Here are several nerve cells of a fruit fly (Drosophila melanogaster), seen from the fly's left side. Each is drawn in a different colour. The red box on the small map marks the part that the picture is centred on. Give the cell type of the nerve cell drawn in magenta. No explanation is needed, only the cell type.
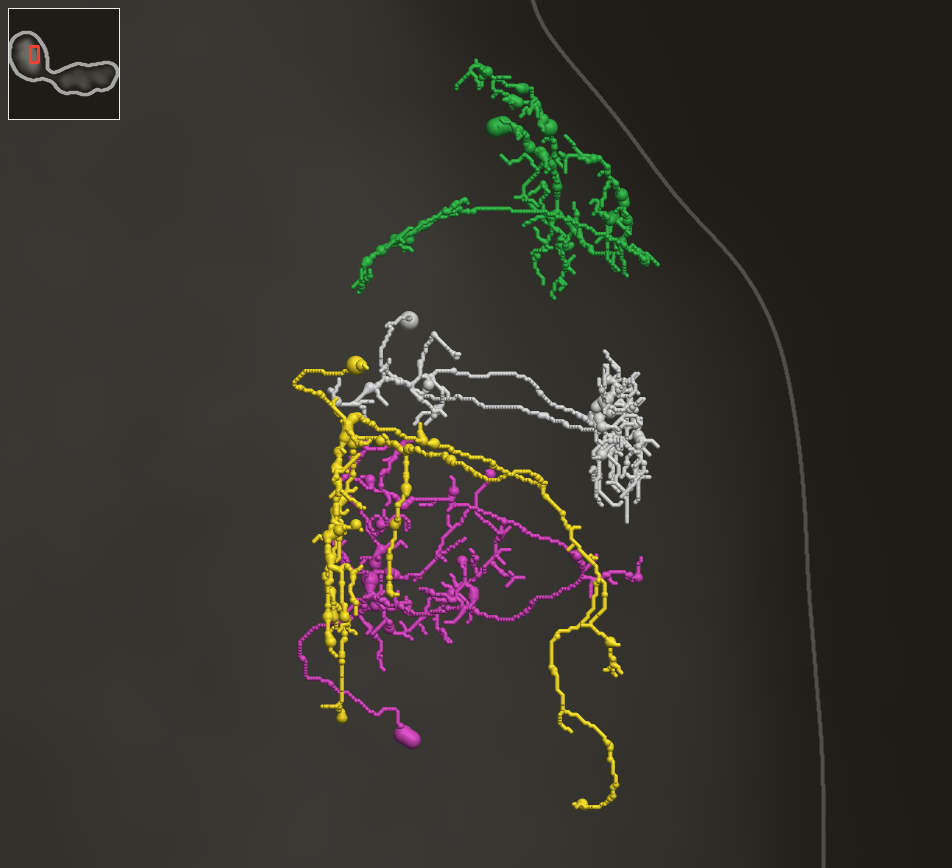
TmY10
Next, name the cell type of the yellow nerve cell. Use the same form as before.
TmY9a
